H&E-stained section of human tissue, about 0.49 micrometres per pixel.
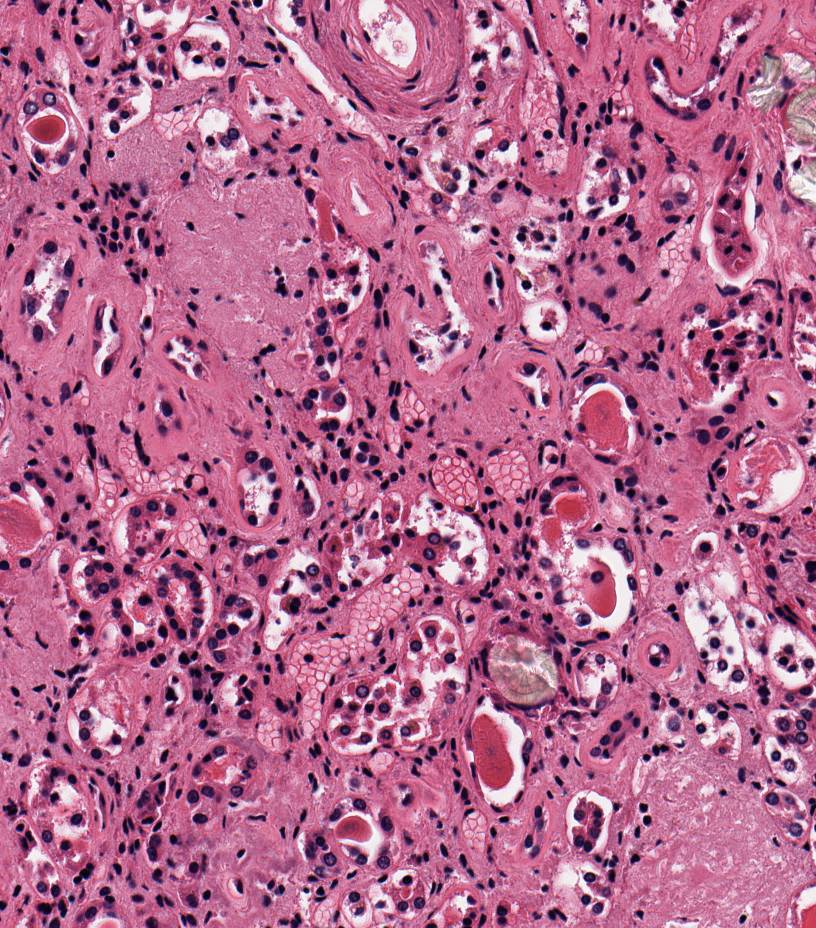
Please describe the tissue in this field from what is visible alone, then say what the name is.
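Dense, homogeneous, deep-pink casts occupy many tubular profiles, mostly centrally and on the right. A tubule in the lower centre holds a glassy, greyish-green crystalline body of layered, sheaf-like structure. Near the centre, cell clusters have clear cytoplasm divided into a fine honeycomb-like network of pink lines. A small artery at top centre has a thick, concentrically layered pink wall and narrow lumen. This is renal cortex.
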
